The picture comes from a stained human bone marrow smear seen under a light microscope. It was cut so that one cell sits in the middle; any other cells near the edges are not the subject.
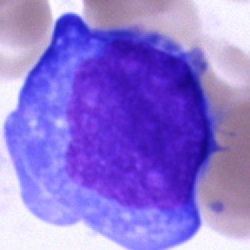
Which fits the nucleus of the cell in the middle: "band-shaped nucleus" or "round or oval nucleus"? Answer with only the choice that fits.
Round or oval nucleus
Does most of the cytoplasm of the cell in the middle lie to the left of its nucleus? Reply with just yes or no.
Yes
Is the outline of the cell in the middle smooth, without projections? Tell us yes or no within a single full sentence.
No, it is a rough edge, not a smooth one, that bounds the cell.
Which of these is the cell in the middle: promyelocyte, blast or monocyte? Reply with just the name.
blast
